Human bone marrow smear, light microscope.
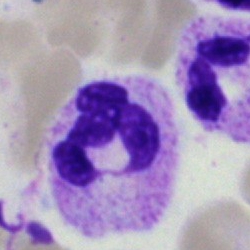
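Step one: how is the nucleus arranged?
In several connected lobes curving around a pale central space, dense and dark purple throughout.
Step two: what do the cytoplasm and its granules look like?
Plentiful and pale pinkish-lilac, with fine small pinkish-violet granules scattered evenly.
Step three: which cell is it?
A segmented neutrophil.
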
